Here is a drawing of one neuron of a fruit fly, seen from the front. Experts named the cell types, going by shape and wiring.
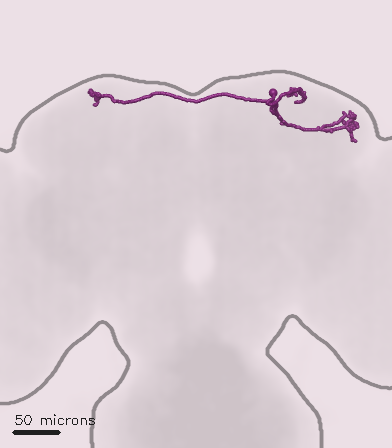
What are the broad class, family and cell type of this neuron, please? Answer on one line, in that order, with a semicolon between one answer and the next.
central-brain intrinsic neuron; hemilineage LHd1; CB1033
